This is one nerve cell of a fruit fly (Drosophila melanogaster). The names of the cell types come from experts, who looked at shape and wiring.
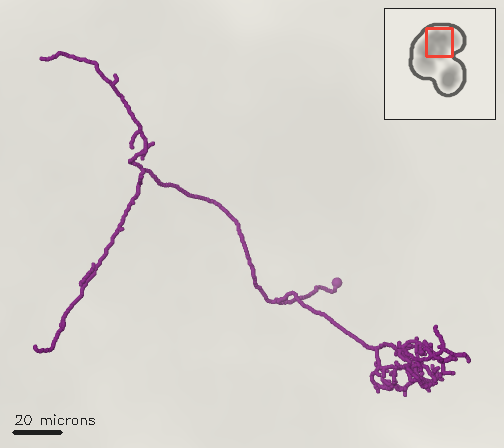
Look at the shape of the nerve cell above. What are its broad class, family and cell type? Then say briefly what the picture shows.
It is a visual projection neuron. Its family is hemilineage VLPp&l1_lateral. It is of cell type LC40. From left to right in the picture it spans about 190 microns. As drawn here it is wider than it is tall.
